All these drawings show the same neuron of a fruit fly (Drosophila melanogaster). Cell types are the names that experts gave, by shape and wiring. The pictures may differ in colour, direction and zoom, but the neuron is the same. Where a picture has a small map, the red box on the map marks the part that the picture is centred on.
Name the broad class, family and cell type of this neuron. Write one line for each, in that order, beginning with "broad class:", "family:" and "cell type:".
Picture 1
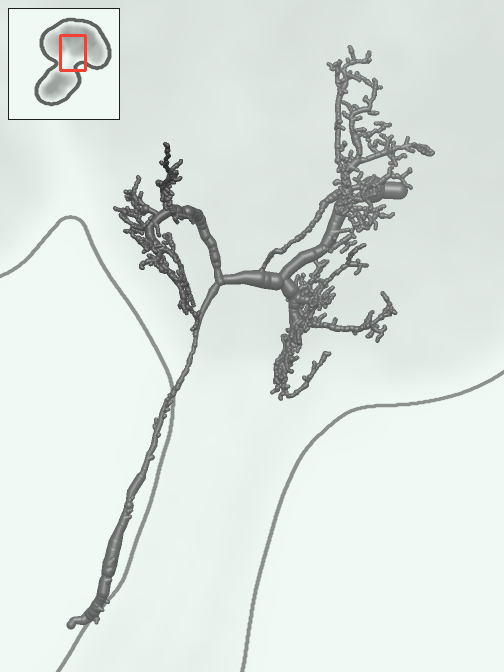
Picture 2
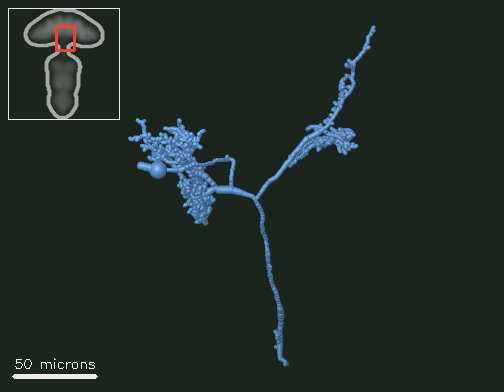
broad class: motor neuron of the brain
family: CvN
cell type: CvN6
